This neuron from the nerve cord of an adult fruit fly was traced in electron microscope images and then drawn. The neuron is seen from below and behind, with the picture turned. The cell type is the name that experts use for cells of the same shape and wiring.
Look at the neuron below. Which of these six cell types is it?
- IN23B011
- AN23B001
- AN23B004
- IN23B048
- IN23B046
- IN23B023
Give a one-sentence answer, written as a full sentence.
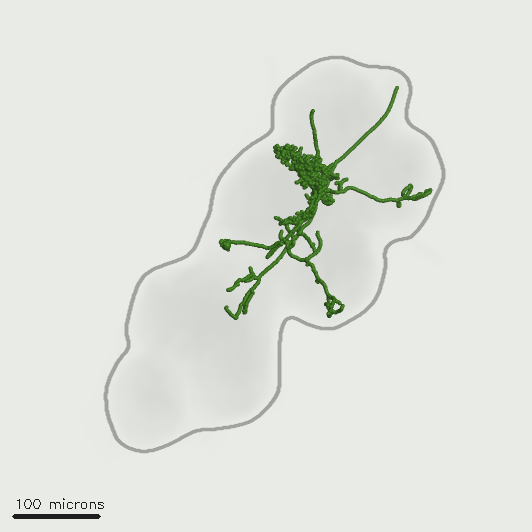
The cell type name for this neuron is AN23B001.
